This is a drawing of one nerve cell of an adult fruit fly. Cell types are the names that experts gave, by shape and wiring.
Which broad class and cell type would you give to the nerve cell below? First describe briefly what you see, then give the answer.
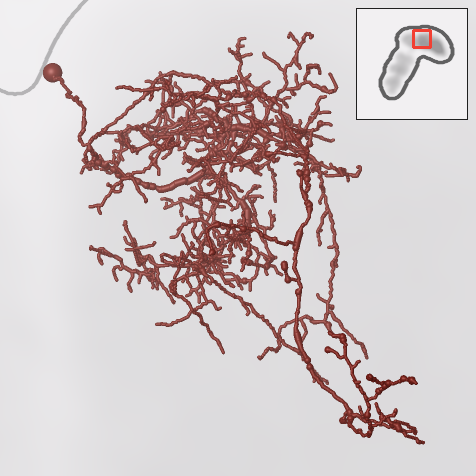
Its cell body lies at the upper left of the picture. More than a hundred branch ends can be seen. It is a central-brain intrinsic neuron. It is of cell type AVLP342.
